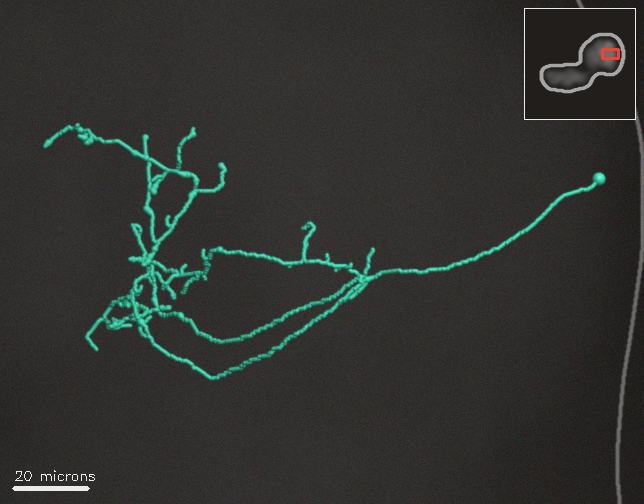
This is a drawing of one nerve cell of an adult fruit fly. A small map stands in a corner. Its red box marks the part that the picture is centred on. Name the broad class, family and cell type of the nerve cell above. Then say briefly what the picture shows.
Its broad class is central-brain intrinsic neuron. The family is hemilineage LALa1_posterior. The cell type is CB1654. From left to right in the picture it spans about 150 microns. In this view it is wider than it is tall.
